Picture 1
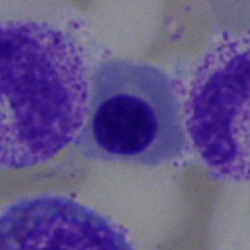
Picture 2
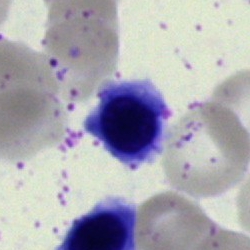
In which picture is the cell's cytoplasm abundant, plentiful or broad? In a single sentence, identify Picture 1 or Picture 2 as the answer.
The nucleus is surrounded by plenty of cytoplasm in picture 1.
